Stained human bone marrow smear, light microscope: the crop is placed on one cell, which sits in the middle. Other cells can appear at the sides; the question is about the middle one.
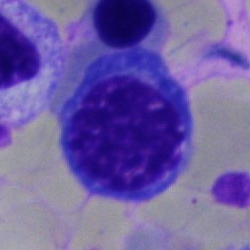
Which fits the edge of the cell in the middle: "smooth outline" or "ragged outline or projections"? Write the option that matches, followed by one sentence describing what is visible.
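Smooth outline. The cell outline is round and smooth.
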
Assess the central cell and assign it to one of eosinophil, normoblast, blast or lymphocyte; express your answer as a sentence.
In the middle of this smear crop, the cell is a normoblast.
